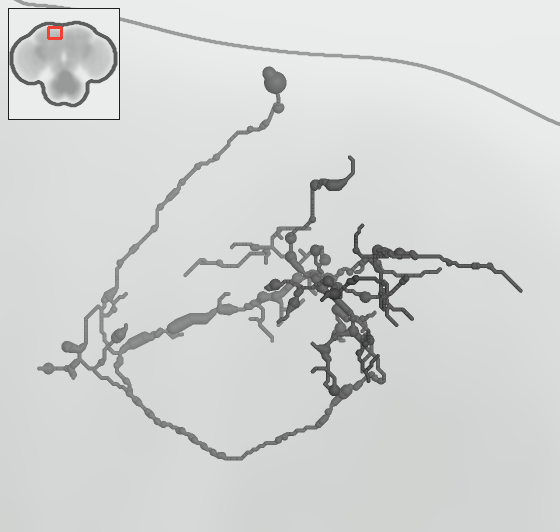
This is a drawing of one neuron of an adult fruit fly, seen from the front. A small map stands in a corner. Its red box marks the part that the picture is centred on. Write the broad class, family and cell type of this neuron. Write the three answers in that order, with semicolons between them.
central-brain intrinsic neuron; hemilineage SMPpd1; SMP355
